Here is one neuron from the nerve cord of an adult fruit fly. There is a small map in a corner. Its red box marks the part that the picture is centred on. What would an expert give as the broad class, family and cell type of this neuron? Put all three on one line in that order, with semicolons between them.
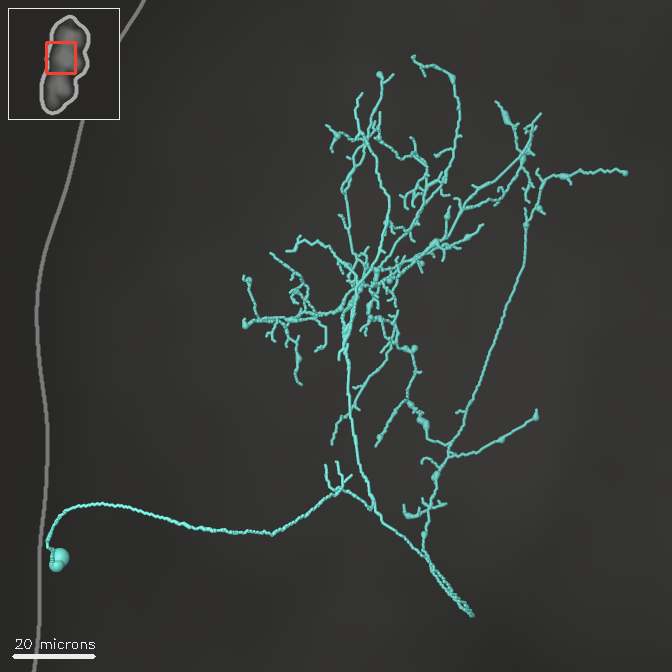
nerve-cord intrinsic neuron; hemilineage 19B; IN19B090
